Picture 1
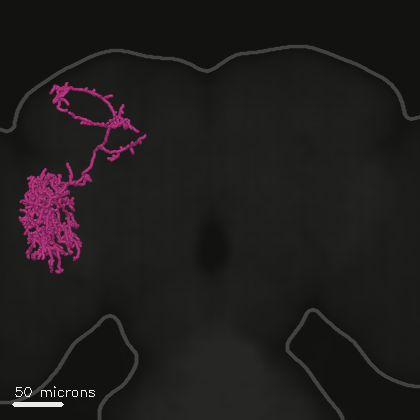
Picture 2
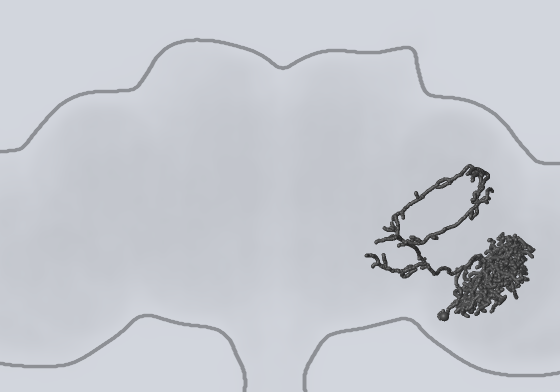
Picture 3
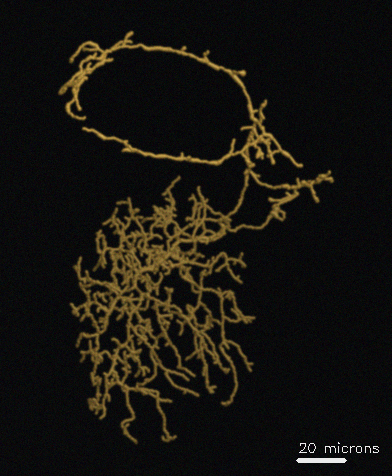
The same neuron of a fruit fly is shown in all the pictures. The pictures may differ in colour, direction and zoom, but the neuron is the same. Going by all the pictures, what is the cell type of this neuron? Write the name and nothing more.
LoVP68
